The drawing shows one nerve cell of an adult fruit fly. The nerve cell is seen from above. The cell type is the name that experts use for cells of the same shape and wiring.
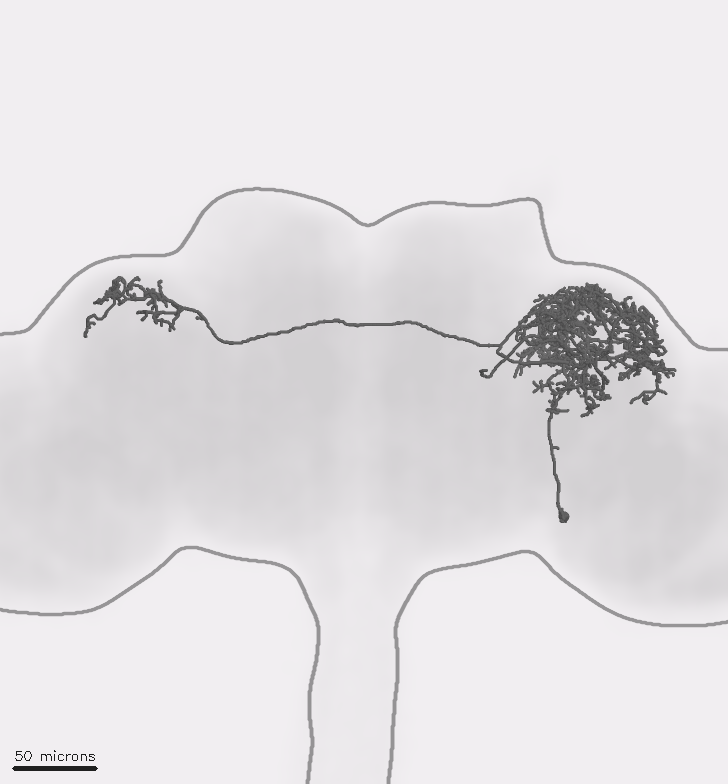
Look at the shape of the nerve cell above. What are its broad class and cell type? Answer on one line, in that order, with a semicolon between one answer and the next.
central-brain intrinsic neuron; AVLP577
